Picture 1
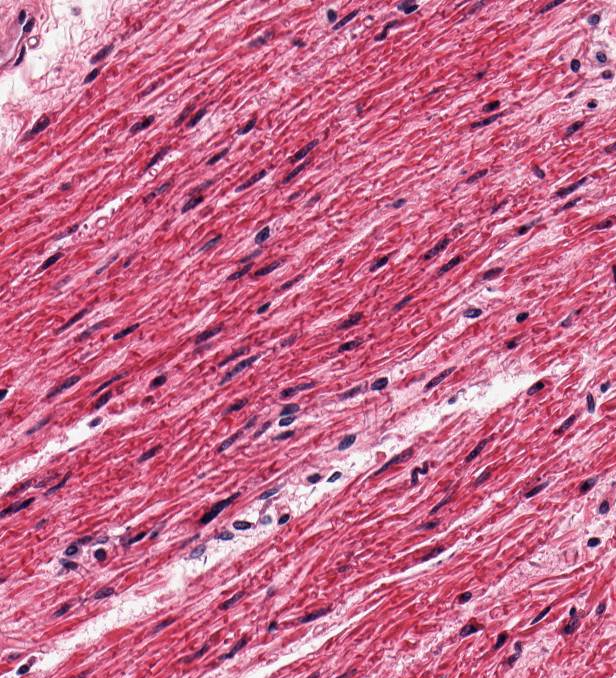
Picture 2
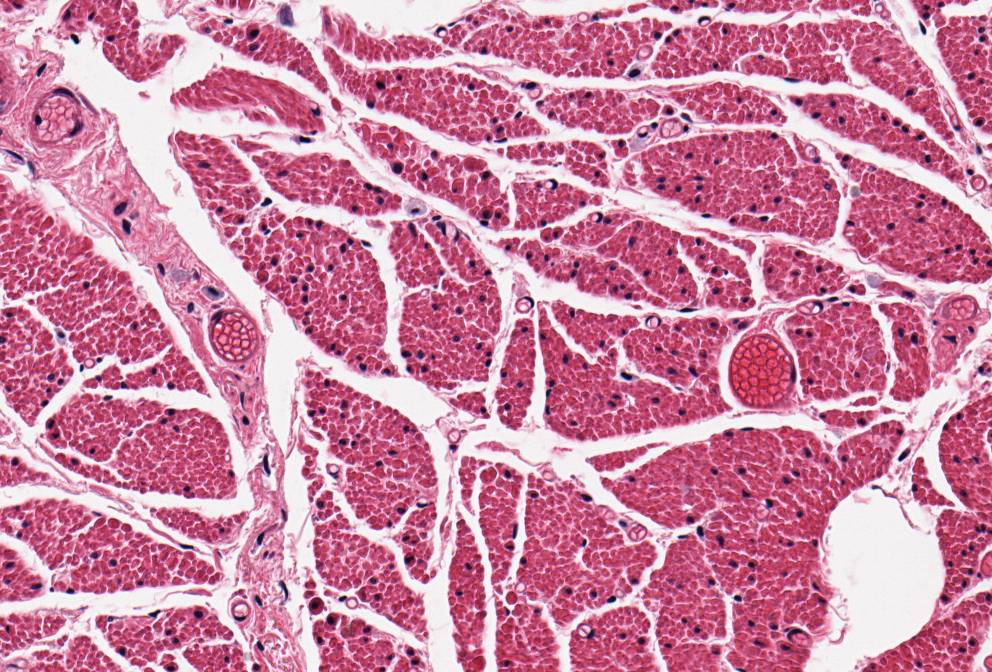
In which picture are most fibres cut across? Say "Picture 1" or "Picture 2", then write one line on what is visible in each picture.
Picture 2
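In picture 1: The whole field is filled by closely packed elongated fibres running diagonally from lower left to upper right.
In picture 2: Across the whole field, muscle fibres are cut in cross-section and grouped into fascicles separated by thin connective tissue septa.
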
